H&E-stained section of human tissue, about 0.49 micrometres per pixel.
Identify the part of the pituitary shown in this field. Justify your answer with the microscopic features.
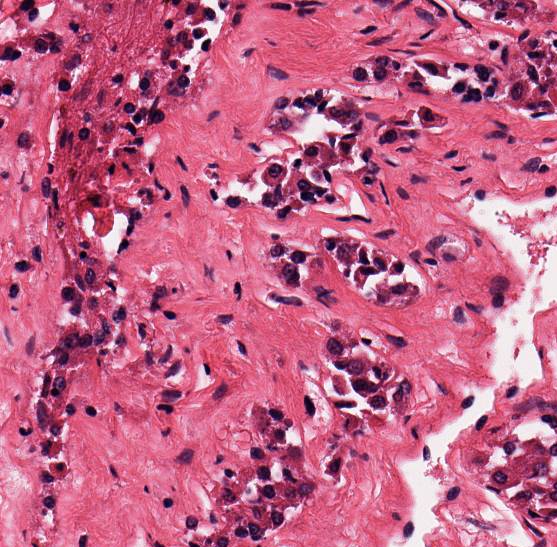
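Dense connective tissue: dense pink collagenous stroma fills most of the field. Bundles: wavy, loosely interlacing, not straight and parallel. Nuclei: thin, elongated, dark spindle-cell nuclei, sparse among fibres.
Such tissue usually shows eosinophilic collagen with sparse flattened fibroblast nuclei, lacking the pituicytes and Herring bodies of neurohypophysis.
Distribution: cells gather more densely in a band down the left side.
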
